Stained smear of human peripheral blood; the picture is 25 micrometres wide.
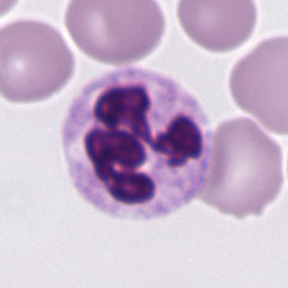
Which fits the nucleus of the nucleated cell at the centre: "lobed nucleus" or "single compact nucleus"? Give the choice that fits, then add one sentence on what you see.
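Lobed nucleus. The nucleus is divided into several distinct lobes.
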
